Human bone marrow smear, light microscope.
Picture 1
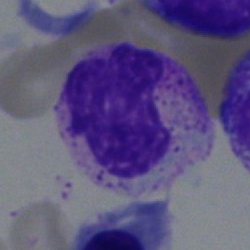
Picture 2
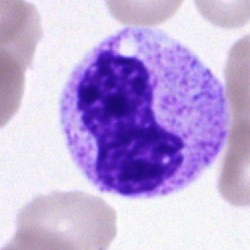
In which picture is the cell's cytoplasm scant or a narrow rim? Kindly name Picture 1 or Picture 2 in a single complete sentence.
The cell in picture 1 has only a narrow rim of cytoplasm.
